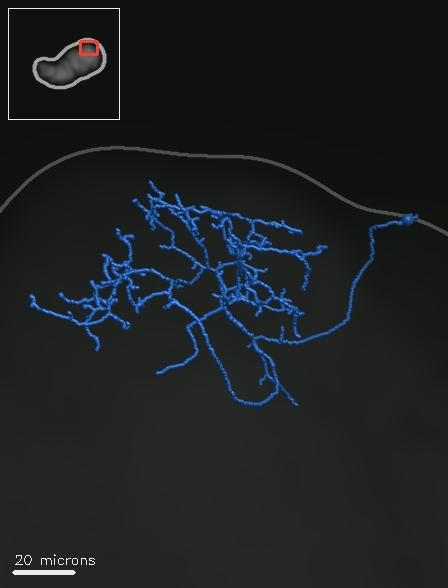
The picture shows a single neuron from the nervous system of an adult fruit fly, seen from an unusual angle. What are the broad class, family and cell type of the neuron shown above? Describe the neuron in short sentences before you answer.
The cell body can be seen on the right of the picture. By the scale bar it is about 130 microns wide in this view. Dozens of branch ends can be seen. Its broad class is central-brain intrinsic neuron. Its family is hemilineage SLPal1. Its cell type is CB3506.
